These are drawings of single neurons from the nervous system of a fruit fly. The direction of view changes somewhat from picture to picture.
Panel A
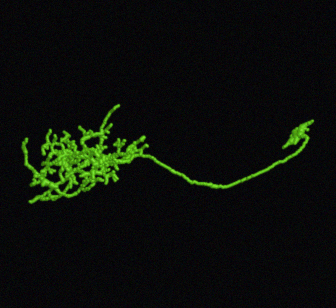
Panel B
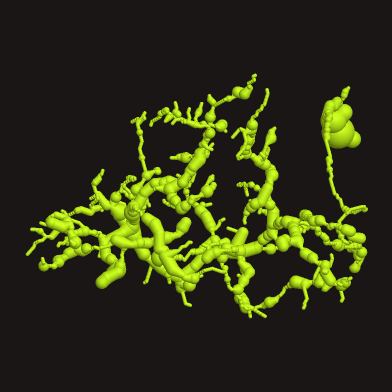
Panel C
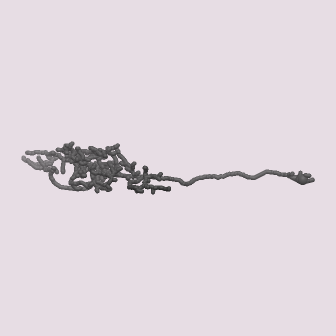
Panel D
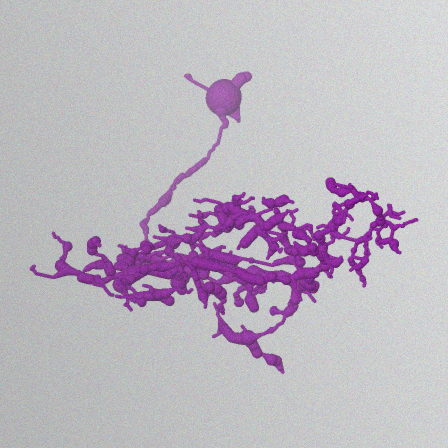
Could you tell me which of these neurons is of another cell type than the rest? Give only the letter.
D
